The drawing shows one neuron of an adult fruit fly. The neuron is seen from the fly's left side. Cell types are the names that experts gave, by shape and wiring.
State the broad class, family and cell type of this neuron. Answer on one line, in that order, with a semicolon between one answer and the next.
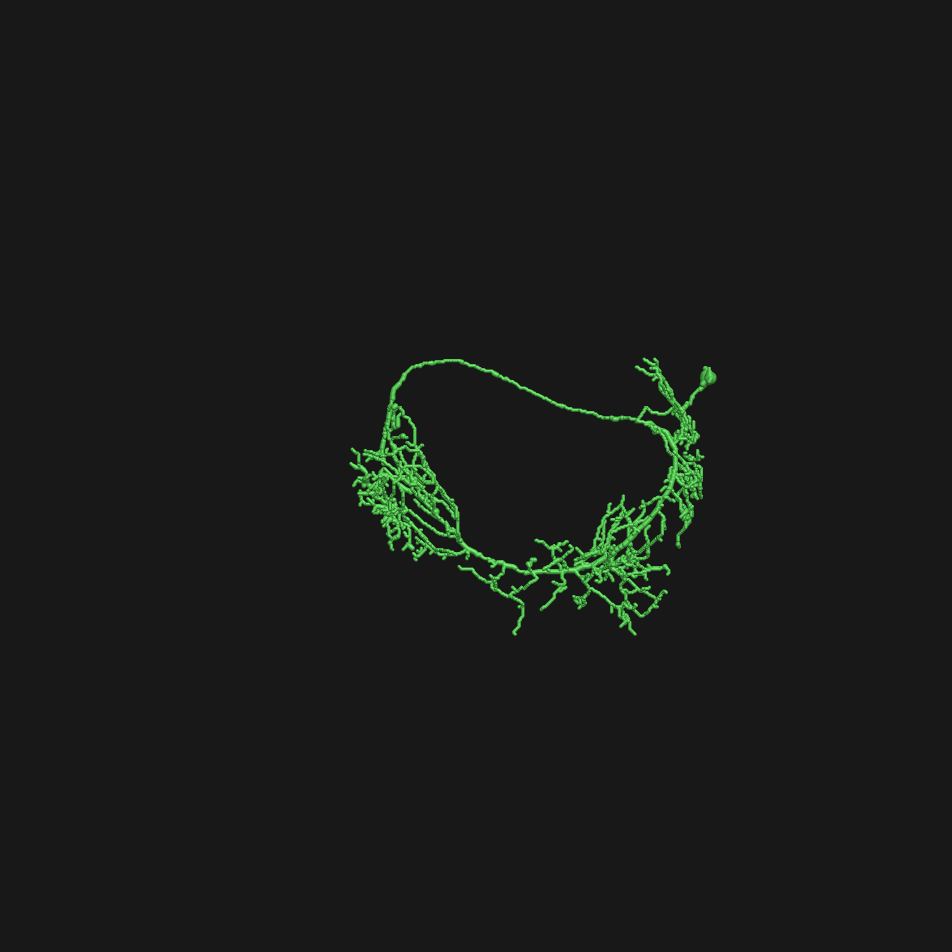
central-brain intrinsic neuron; hemilineage DL1_ventral; LAL139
